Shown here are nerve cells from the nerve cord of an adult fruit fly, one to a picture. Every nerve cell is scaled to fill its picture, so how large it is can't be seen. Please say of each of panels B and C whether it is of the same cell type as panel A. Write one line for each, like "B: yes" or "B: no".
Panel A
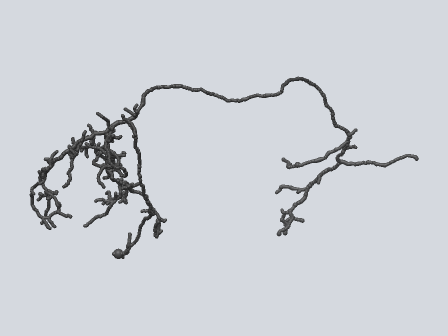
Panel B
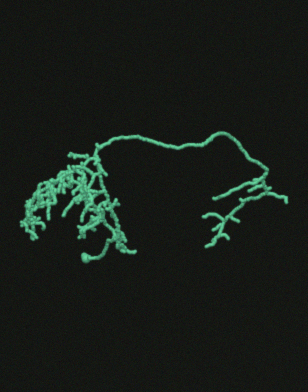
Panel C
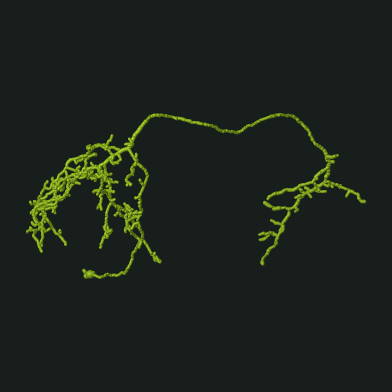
B: yes
C: yes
